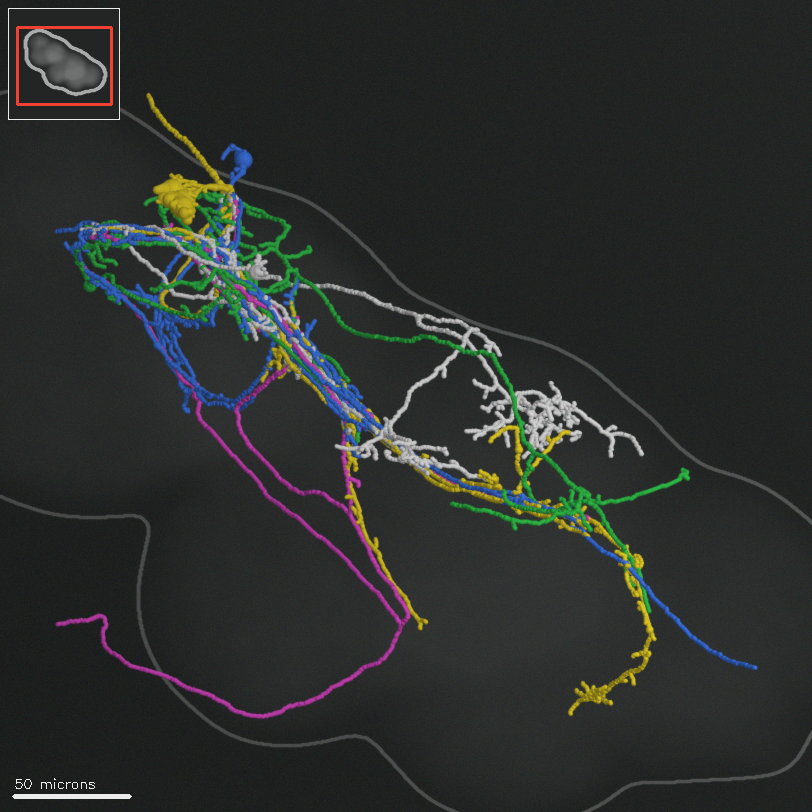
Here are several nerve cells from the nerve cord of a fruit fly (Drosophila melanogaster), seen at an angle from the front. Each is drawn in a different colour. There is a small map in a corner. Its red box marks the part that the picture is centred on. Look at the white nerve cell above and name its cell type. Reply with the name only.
IN19B040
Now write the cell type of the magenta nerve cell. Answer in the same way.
SNxx32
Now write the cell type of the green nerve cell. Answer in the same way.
IN27X023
